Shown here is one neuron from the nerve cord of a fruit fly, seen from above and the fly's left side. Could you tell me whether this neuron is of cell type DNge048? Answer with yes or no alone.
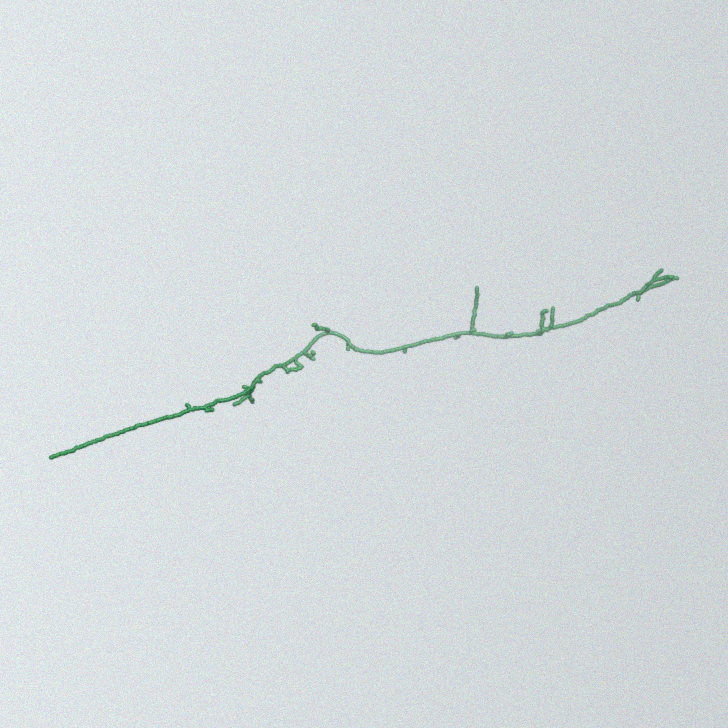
no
